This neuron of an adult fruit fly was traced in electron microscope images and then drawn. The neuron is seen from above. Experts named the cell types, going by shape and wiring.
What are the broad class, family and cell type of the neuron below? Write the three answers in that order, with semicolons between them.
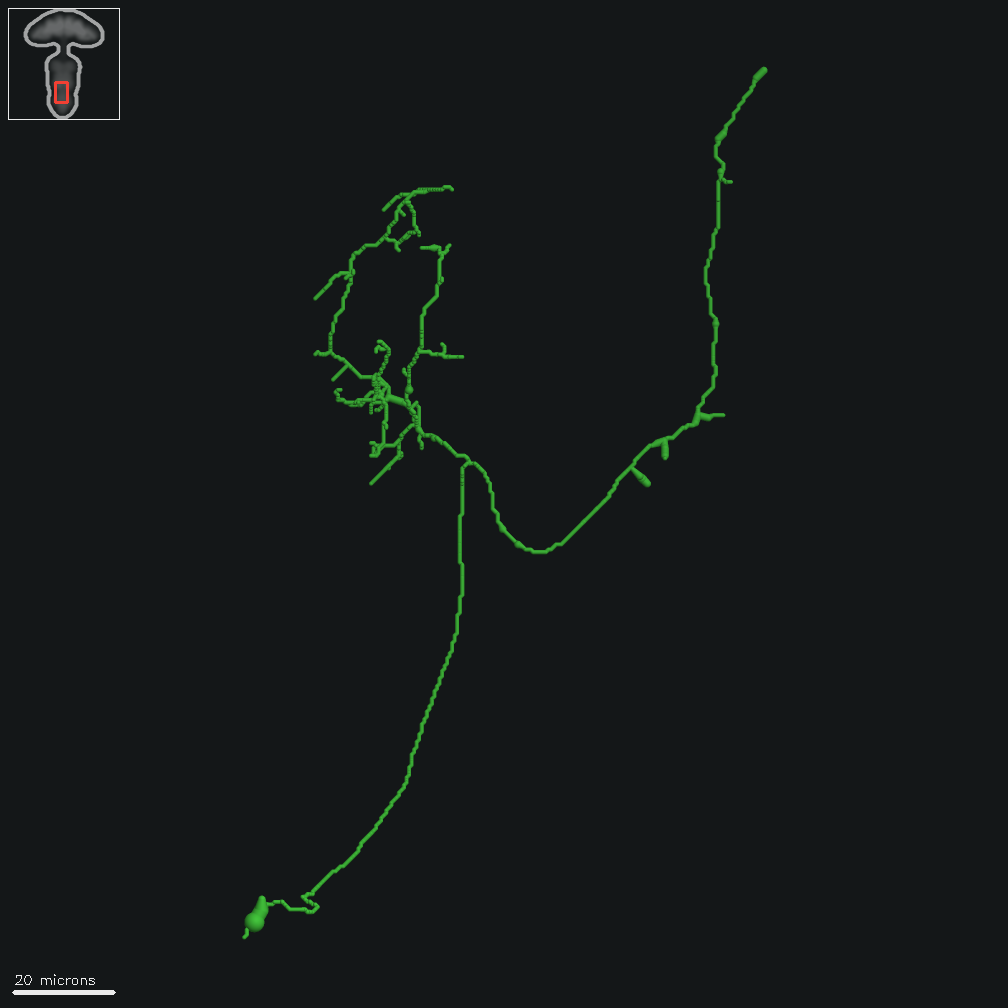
nerve-cord intrinsic neuron; hemilineage 07B; IN07B096_d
